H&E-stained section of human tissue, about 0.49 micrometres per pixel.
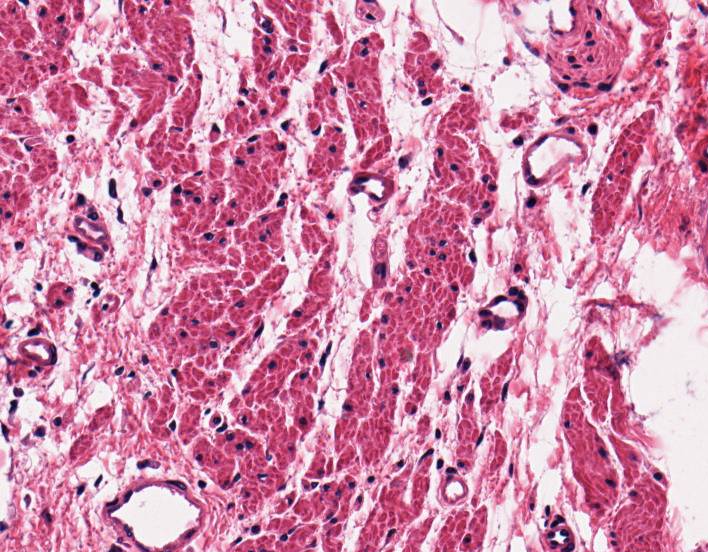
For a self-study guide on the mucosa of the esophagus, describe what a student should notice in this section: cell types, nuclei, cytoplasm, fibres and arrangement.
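Pink muscle bundles make up the field, parted by strands of pale loose connective tissue. Inside each bundle, I notice, the muscle cells are cut largely across, giving a mosaic of small pink polygonal profiles. That connective tissue looks loose and wispy, with plenty of clear gaps. And scattered through the stroma are small thin-walled vessels with open round lumina; the largest sits at the lower left.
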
